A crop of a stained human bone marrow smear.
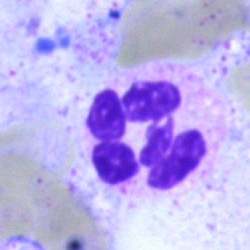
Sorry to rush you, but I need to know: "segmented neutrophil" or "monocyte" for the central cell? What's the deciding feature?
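This is a segmented neutrophil. Its nuclear lobes sit in a ring around a pale central space, and the chromatin is dark purple and densely condensed.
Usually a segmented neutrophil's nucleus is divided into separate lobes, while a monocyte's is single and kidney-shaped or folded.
The cytoplasm here is pale pink and holds fine, small pink granules.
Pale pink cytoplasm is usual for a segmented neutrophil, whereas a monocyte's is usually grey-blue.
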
